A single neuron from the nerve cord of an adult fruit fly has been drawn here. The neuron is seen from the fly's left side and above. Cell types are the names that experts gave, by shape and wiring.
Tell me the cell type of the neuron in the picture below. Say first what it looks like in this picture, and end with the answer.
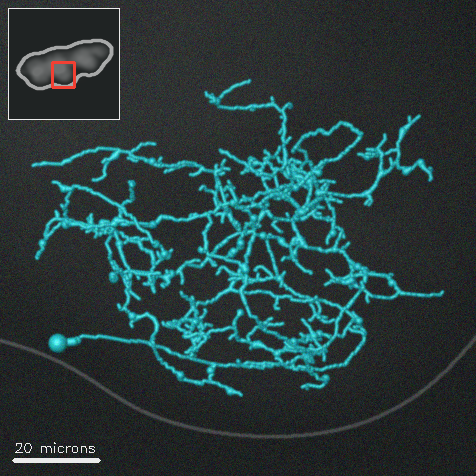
From left to right in the picture it spans about 95 microns. In this view it is wider than it is tall. It is a nerve-cord intrinsic neuron. The cell type is IN04B078.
